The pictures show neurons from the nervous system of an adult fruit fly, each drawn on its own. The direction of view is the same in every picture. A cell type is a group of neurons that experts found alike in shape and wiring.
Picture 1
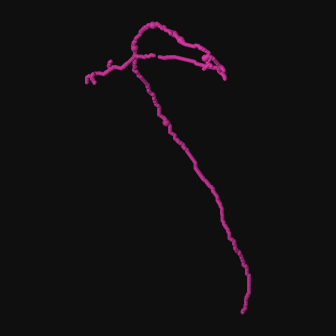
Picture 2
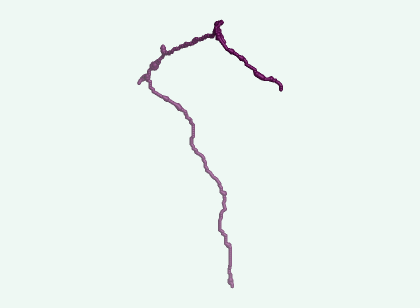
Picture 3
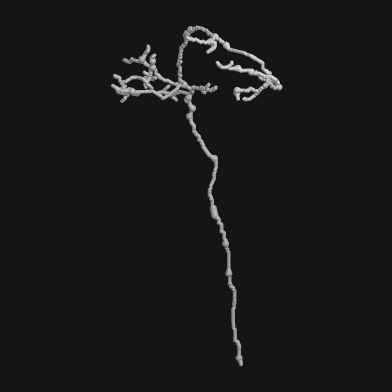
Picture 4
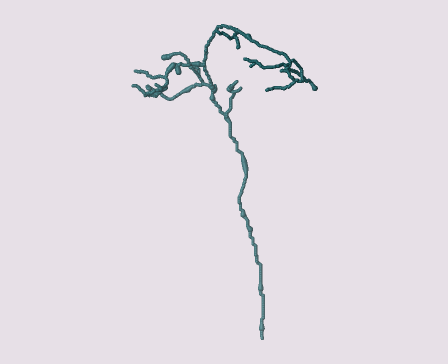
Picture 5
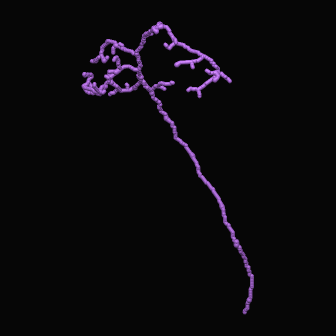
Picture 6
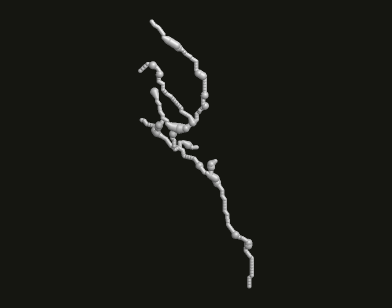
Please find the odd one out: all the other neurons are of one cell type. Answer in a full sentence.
The neuron in picture 6 is of another cell type than the rest.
